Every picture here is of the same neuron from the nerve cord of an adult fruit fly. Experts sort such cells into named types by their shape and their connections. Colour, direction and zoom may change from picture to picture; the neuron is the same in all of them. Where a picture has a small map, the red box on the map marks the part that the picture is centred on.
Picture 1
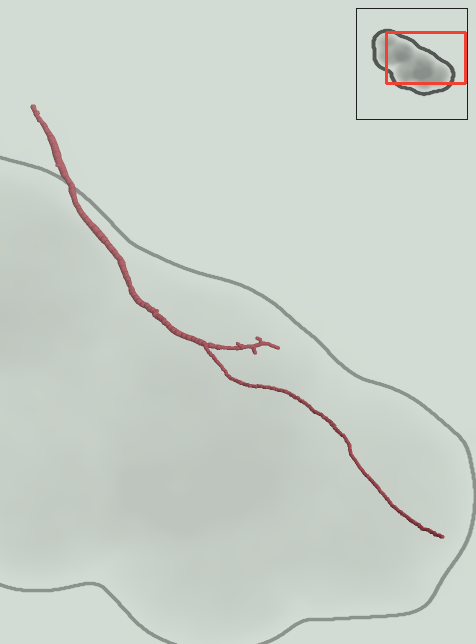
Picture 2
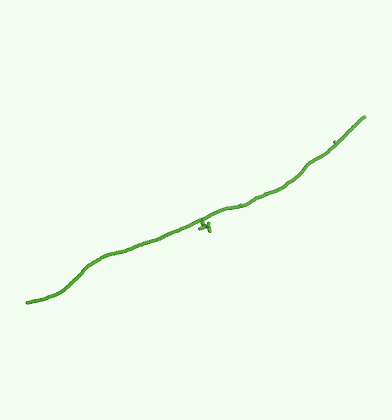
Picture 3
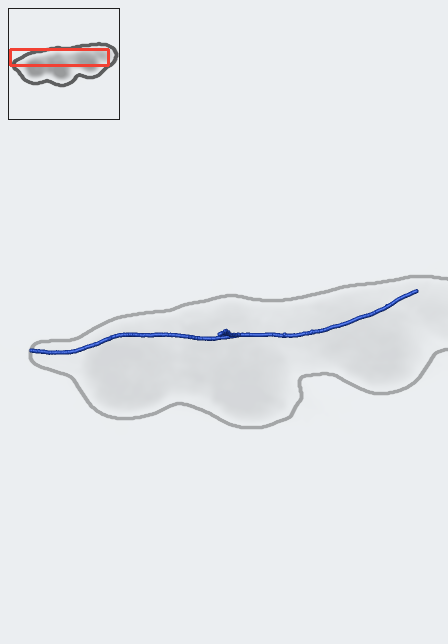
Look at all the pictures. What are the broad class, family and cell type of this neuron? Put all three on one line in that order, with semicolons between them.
sensory neuron ascending to the brain; class mechanosensory proprioceptive; SApp01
